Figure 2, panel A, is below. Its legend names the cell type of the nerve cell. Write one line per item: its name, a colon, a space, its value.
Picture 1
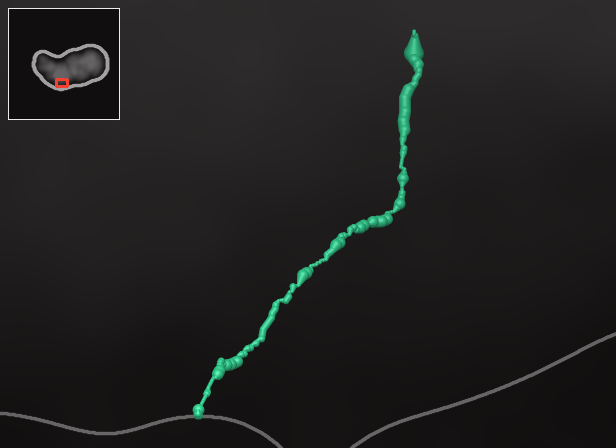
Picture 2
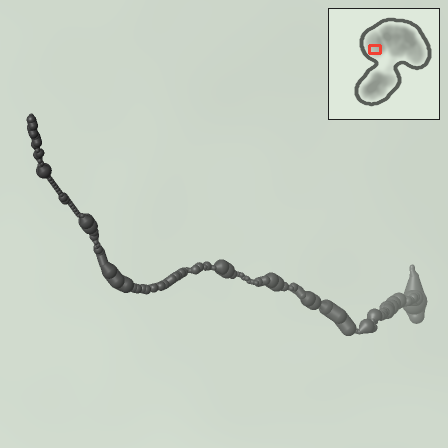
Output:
cell type: R7p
